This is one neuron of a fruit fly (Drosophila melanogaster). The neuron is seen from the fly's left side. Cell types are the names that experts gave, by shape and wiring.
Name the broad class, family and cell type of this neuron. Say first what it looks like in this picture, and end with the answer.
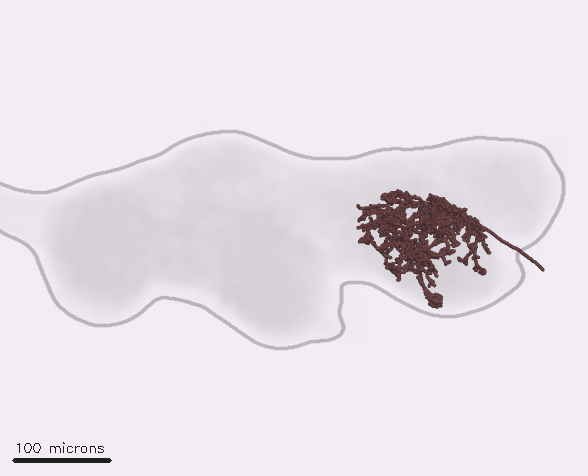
From left to right in the picture it spans about 190 microns. In this view it is wider than it is tall. This is a motor neuron of the nerve cord. The family is hemilineage 24B.25B. It is of cell type MNhl29.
